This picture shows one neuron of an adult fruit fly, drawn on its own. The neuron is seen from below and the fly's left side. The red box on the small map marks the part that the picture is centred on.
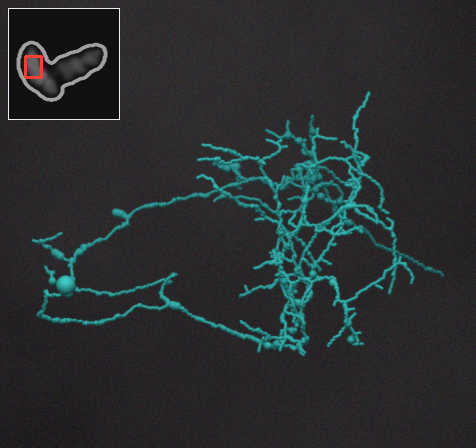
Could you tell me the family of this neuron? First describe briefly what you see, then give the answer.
Dozens of branch ends can be seen. As drawn here it is wider than it is tall. This is a central-brain intrinsic neuron. Its family is hemilineage LALa1_anterior.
